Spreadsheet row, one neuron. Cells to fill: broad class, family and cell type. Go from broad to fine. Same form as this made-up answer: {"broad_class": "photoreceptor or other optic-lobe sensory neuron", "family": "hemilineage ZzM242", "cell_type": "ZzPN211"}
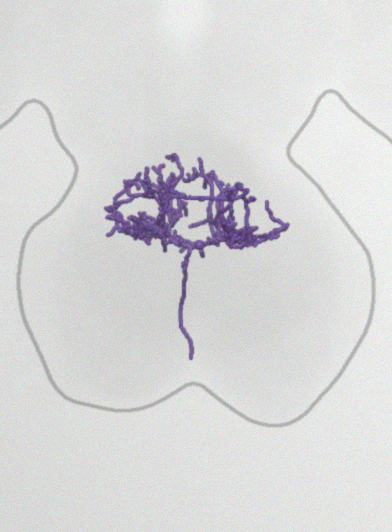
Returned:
{"broad_class": "ascending neuron", "family": "hemilineage 06B", "cell_type": "AN06B042"}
